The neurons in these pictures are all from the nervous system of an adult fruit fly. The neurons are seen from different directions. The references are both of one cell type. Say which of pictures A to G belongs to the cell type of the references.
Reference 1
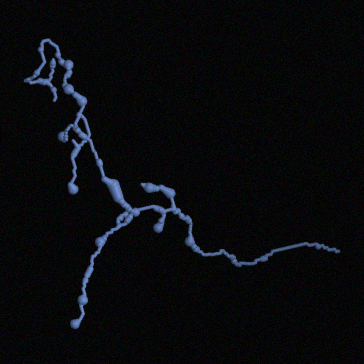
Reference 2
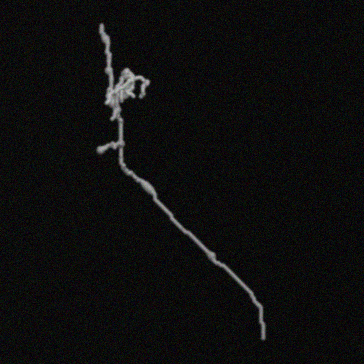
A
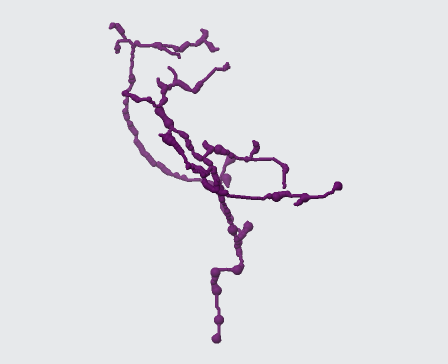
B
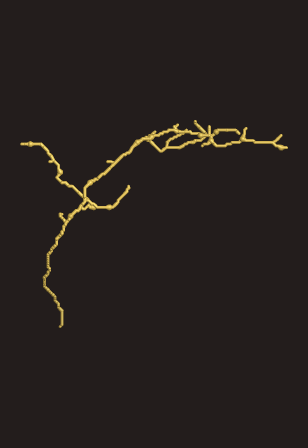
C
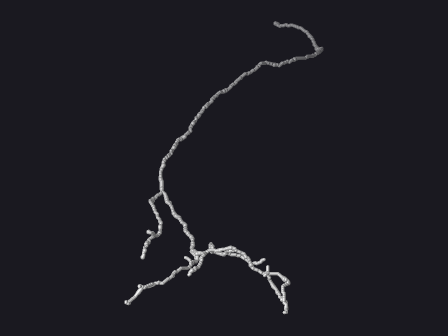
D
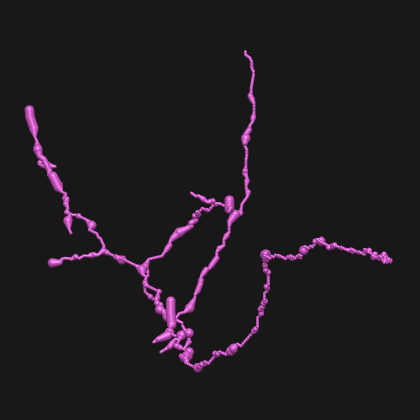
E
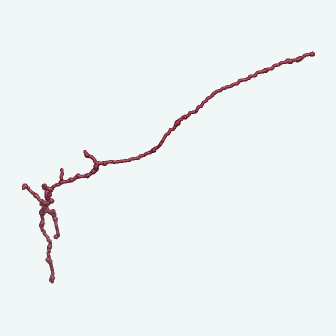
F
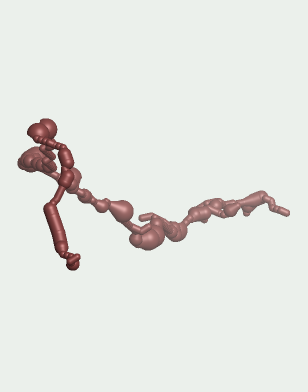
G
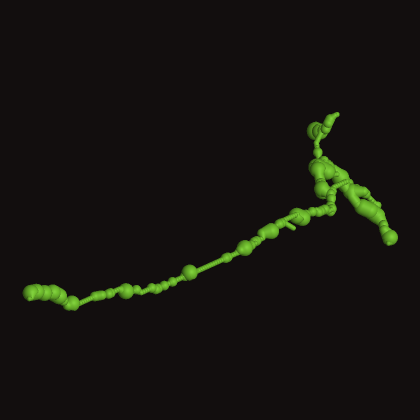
Picture B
